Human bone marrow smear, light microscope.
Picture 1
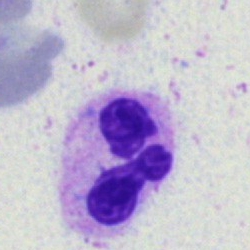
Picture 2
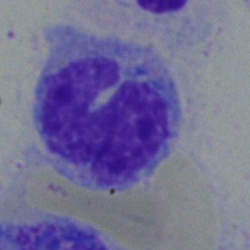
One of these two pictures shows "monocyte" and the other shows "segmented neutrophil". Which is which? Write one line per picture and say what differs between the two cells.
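The cell in picture 1 is a segmented neutrophil. The cytoplasm is plentiful and pale pink-lilac.
The cell in picture 2 is a monocyte. The nucleus fills most of the cell.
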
